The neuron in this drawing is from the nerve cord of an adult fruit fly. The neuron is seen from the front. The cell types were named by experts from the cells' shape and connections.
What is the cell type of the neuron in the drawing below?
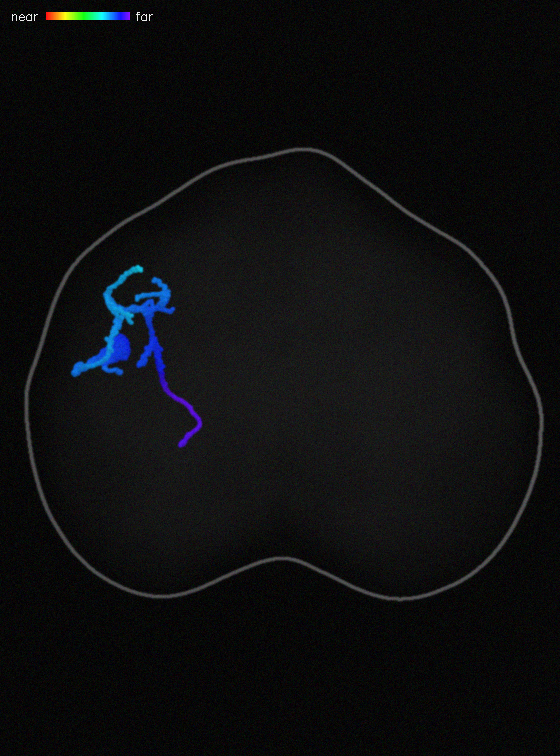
Acc. tr flexor MN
